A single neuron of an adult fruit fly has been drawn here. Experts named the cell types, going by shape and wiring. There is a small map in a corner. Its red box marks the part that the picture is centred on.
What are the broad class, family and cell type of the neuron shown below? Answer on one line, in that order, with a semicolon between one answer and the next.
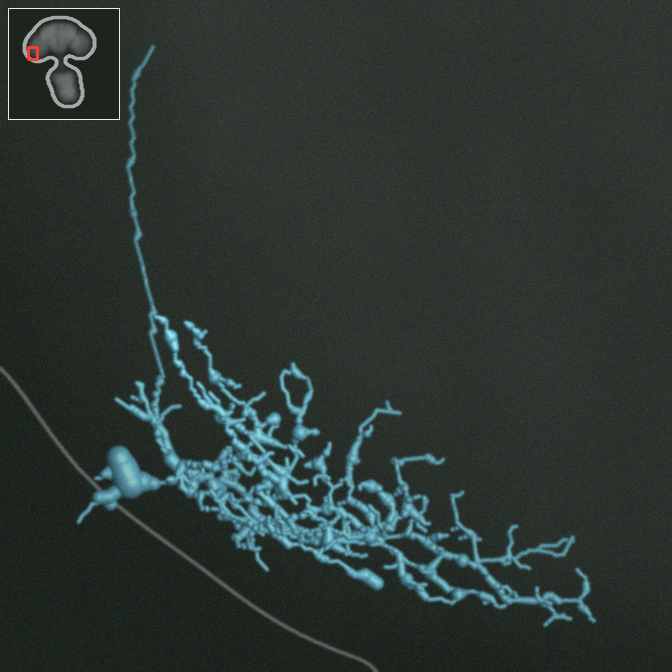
optic-lobe intrinsic neuron; Lawf; Lawf1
